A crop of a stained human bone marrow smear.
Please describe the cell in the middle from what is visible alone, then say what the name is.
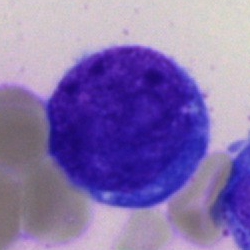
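Round cell, smooth outline. Chromatin finely granular throughout the nucleus. Two dark rounded spots in the upper nucleus. Cytoplasm scant, deep blue, mainly a thin rim along the lower edge. Blast.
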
